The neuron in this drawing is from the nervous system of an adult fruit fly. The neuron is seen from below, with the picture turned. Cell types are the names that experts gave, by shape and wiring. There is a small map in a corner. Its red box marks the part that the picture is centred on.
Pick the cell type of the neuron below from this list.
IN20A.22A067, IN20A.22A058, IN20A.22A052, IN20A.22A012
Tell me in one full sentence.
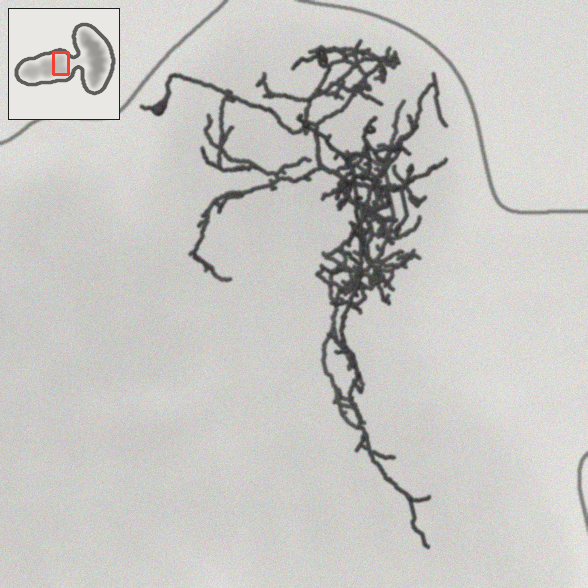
This neuron is categorized as cell type IN20A.22A012.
